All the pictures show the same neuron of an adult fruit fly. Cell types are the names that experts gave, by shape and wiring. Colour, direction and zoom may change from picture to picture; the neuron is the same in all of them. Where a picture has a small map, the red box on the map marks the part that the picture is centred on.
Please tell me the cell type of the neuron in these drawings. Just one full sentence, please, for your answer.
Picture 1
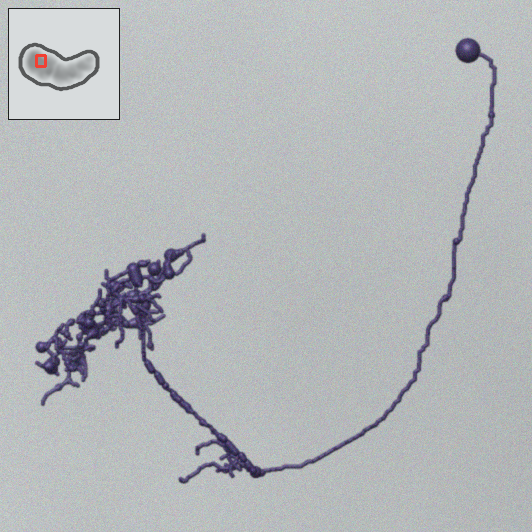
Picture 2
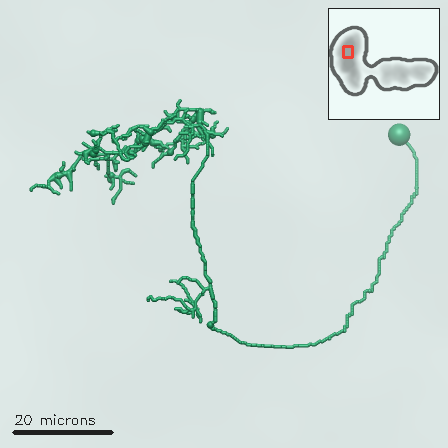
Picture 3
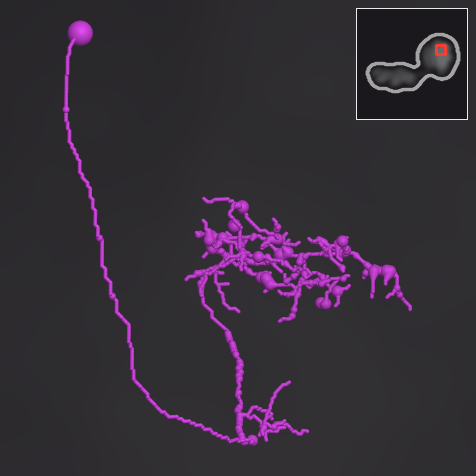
This neuron is an instance of the cell type vDeltaI_a.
